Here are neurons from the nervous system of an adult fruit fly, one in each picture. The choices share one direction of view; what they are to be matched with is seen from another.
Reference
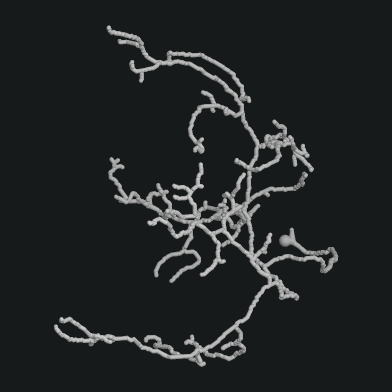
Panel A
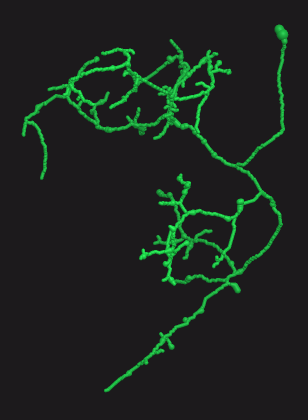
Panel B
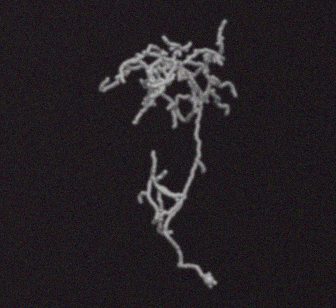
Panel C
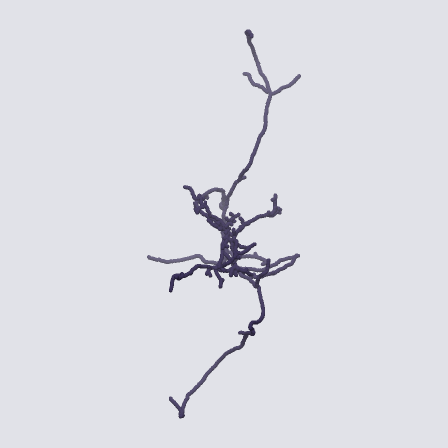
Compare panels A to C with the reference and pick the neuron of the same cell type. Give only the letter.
A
